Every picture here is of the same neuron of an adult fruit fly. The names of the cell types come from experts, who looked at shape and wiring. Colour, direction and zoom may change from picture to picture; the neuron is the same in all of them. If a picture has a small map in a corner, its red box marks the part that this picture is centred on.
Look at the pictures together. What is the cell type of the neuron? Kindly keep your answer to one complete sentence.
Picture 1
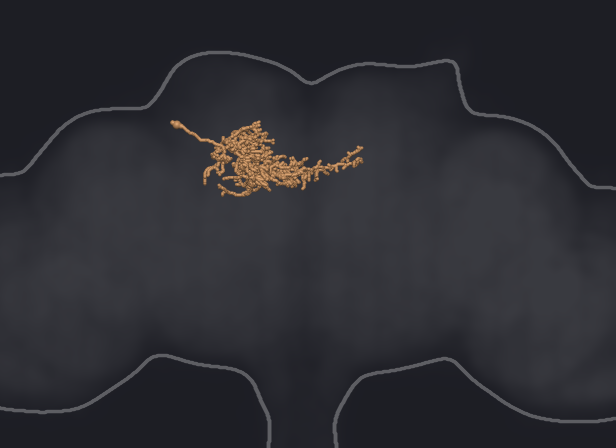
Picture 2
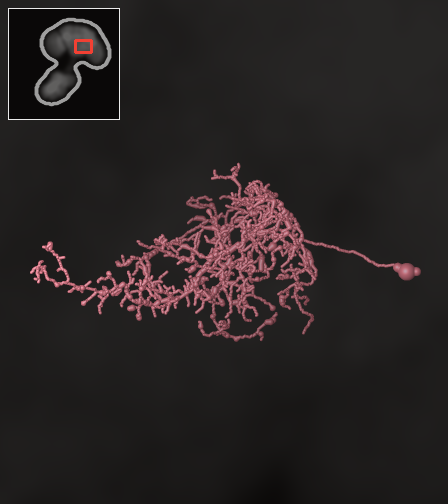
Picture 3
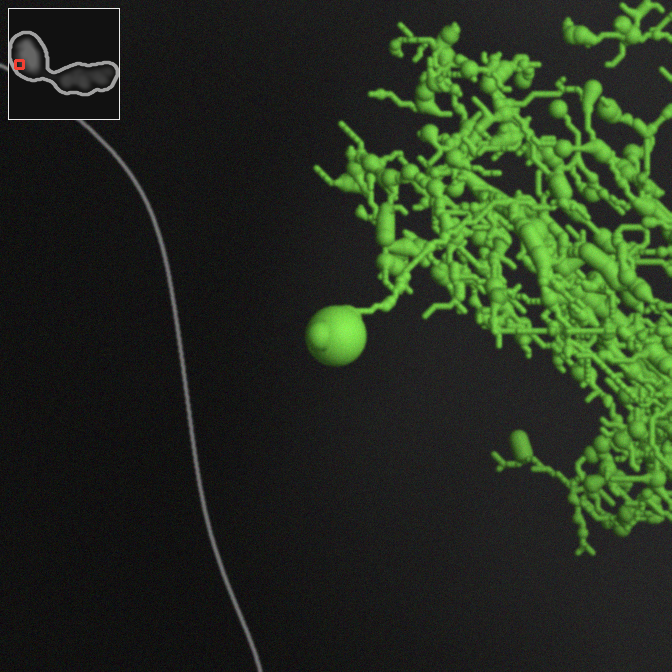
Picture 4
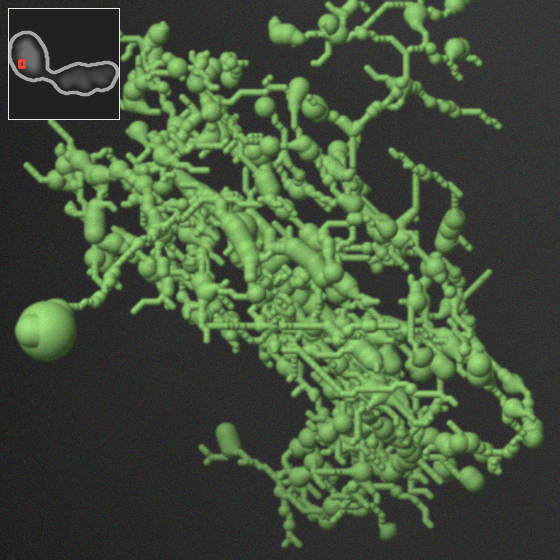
This neuron carries the cell type designation GNG064.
